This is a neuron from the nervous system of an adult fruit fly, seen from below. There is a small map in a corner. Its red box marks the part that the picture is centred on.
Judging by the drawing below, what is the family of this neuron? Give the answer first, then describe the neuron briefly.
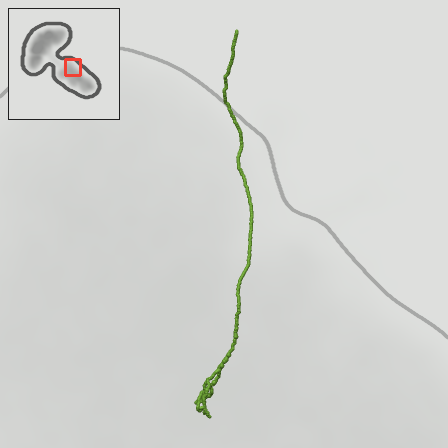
The name of its family is class gustatory. Its broad class is sensory neuron entering the nerve cord. It lies in the nerve cord. No cell body is drawn. There are a dozen or fewer branch ends.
